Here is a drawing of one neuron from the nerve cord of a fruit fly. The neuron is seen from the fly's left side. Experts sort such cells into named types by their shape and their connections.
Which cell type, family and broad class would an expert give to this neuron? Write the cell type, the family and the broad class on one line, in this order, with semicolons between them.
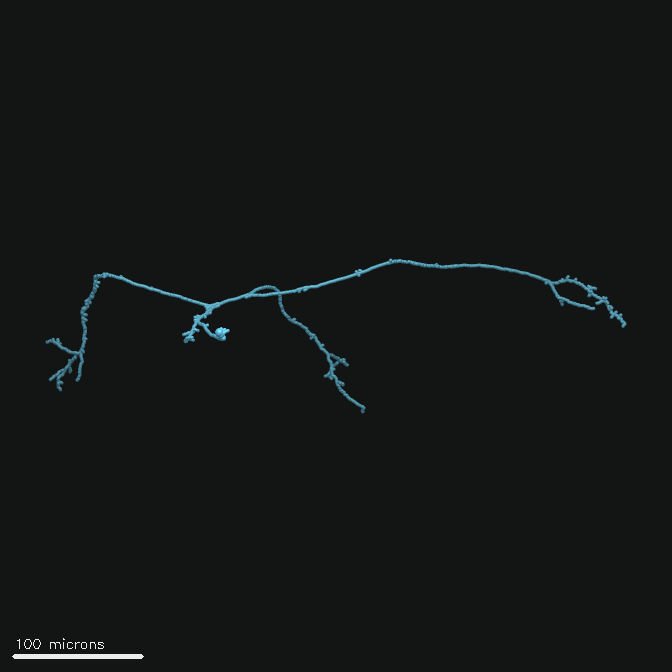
GFC1; hemilineage 18B; nerve-cord intrinsic neuron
